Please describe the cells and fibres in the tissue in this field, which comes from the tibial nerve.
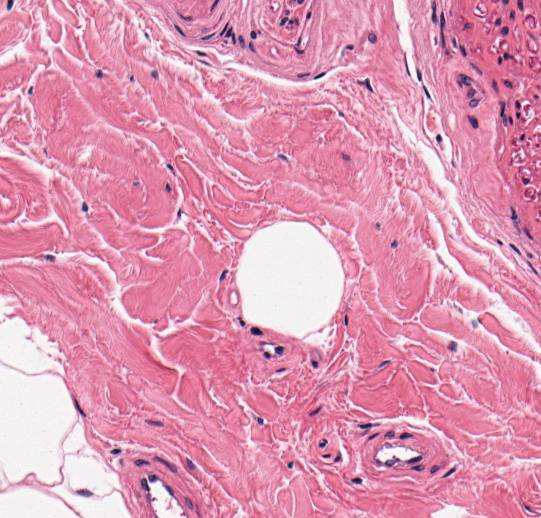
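Dense collagen fills most of the field as thick wavy bundles, running in many directions and staining a fairly even bright pink. Sparse small dark elongated nuclei lie singly between bundles. Small thin-walled vessels with flat lining nuclei lie along the bottom and lower right.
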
